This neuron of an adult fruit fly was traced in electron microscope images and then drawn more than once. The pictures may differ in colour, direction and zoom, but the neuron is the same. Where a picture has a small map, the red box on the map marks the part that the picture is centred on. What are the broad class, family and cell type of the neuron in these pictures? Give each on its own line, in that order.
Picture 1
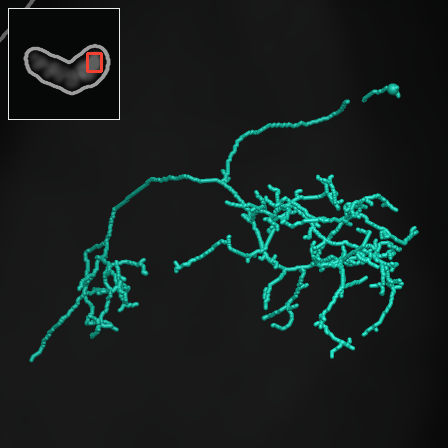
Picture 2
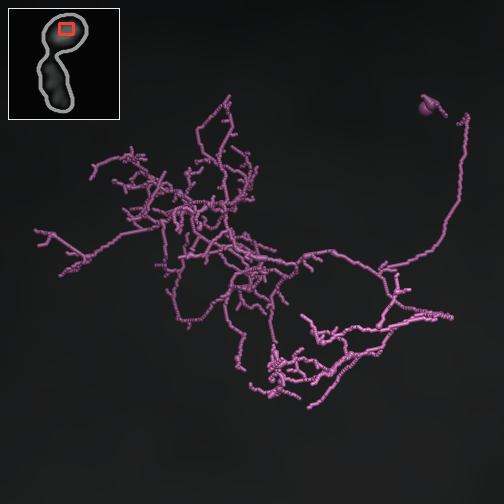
central-brain intrinsic neuron
hemilineage VLPd1
AVLP051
